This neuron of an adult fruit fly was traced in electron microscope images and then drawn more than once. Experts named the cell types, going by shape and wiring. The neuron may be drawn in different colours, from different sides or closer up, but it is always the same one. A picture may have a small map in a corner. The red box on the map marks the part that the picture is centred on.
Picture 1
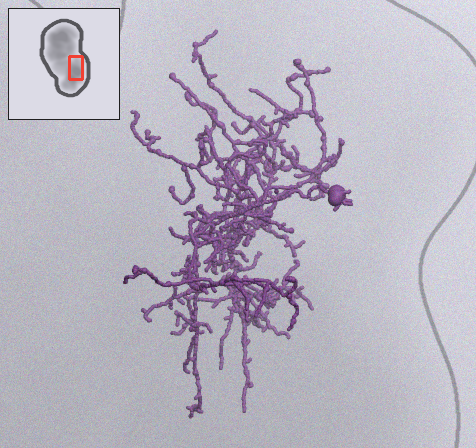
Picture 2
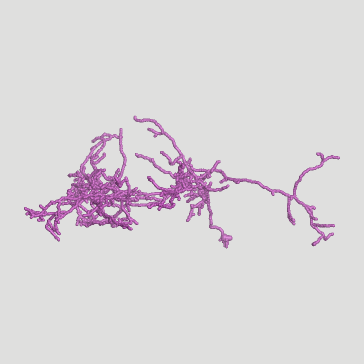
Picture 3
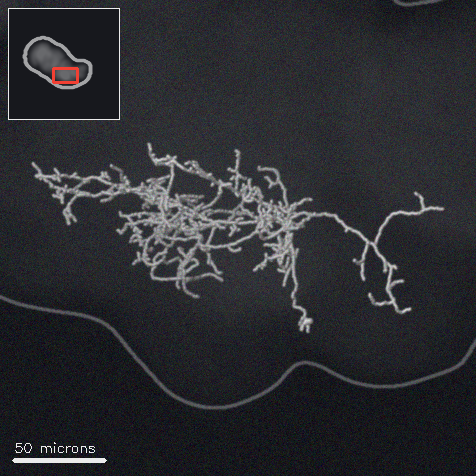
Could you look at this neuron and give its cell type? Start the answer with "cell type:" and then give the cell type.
cell type: IN12A037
